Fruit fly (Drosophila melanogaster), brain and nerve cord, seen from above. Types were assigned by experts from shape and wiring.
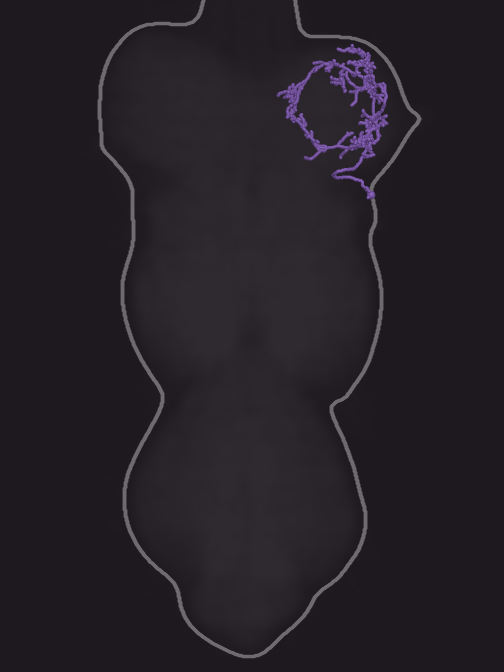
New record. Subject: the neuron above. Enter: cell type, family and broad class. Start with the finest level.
IN03A039; hemilineage 03A; nerve-cord intrinsic neuron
